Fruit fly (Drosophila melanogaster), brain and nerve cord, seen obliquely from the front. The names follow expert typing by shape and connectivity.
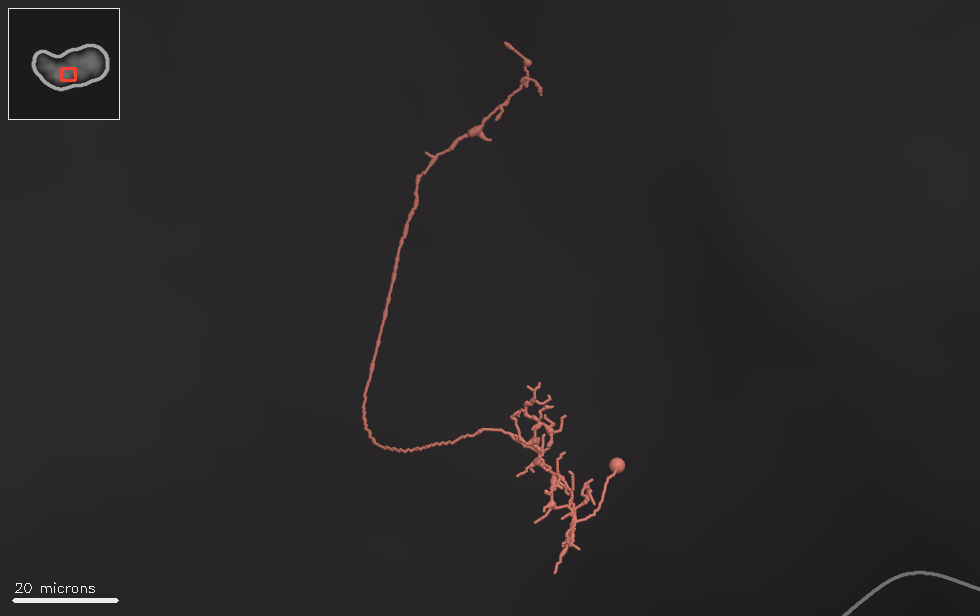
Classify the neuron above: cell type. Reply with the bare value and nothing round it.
Tm12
